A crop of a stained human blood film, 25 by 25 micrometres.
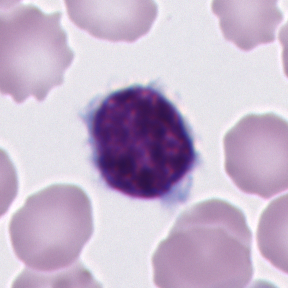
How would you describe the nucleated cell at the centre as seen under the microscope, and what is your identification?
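Start with the nucleus: it is oval with a slightly irregular outline, and you won't find any nucleoli in it. Around it, the cytoplasm makes only a scant rim. Now follow the edge of the cell, where fine hair-like projections form a fringe. What you are seeing is a hairy cell.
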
